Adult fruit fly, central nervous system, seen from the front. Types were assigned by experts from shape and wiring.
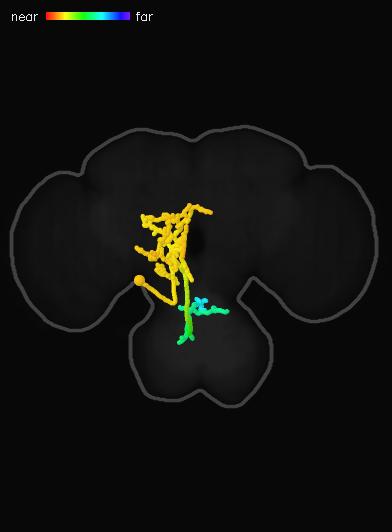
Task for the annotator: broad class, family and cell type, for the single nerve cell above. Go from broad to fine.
descending neuron; hemilineage LB12; DNg92_b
